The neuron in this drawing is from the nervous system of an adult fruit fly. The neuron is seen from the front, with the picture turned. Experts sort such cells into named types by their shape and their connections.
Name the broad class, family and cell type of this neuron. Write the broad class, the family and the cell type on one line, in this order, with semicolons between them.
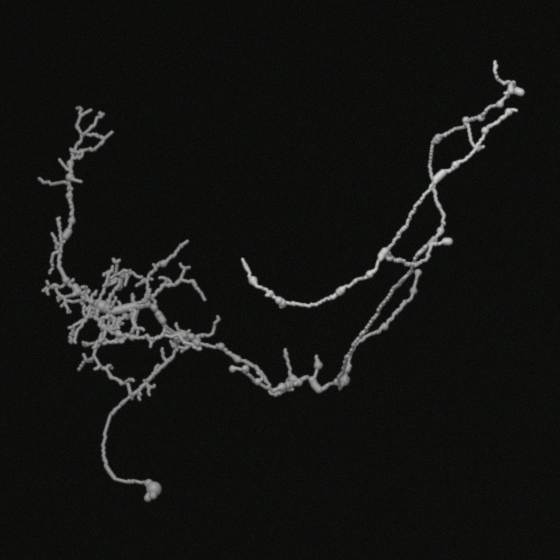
nerve-cord intrinsic neuron; hemilineage 19B; IN19B082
